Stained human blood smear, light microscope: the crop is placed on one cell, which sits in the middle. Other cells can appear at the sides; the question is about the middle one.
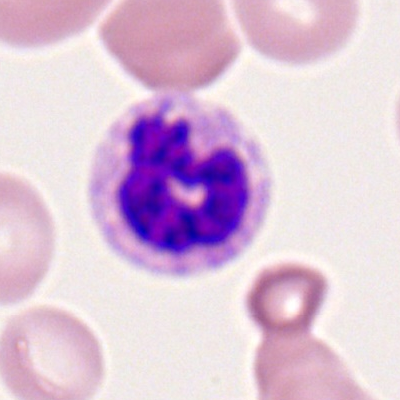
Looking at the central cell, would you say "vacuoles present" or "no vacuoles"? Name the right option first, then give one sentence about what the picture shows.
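No vacuoles. No vacuoles are seen in the cytoplasm.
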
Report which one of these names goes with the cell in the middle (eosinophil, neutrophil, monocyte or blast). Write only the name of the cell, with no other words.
neutrophil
